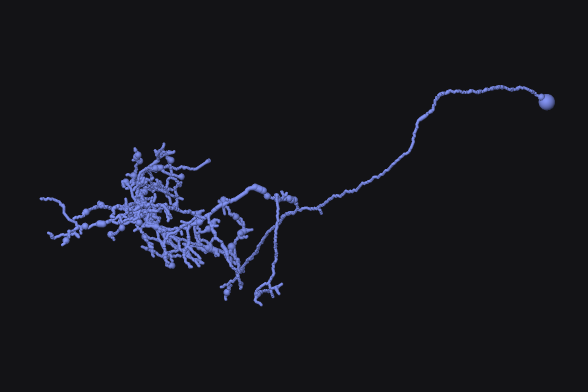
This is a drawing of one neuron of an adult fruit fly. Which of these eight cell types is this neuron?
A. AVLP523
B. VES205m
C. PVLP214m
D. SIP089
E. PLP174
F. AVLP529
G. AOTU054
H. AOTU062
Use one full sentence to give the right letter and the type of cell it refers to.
Option H, AOTU062, is the cell type of the neuron.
